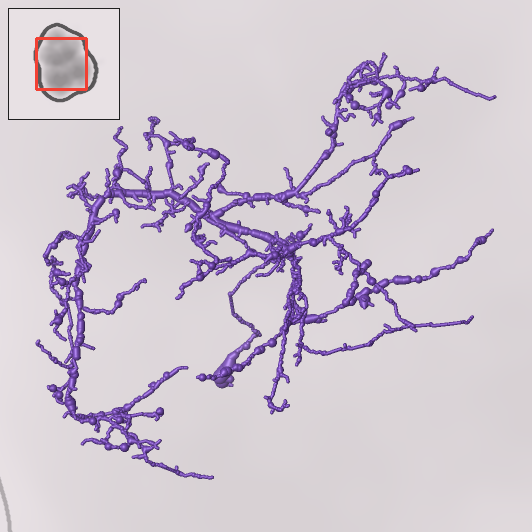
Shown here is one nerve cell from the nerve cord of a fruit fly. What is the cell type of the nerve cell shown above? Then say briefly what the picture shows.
It is of cell type IN12A044. It is a nerve-cord intrinsic neuron. In this view it is about as wide as it is tall.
